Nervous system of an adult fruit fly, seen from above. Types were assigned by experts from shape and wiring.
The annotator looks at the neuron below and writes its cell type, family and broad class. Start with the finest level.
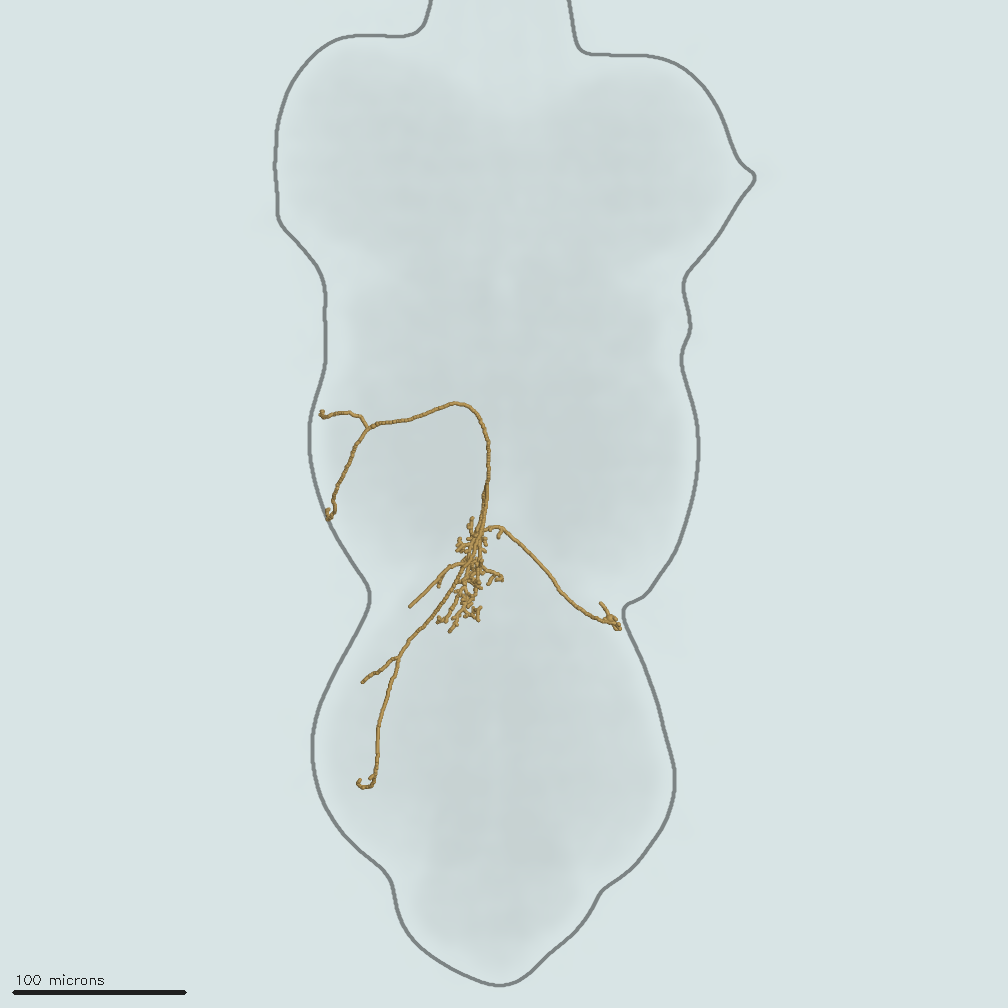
IN18B038; hemilineage 18B; nerve-cord intrinsic neuron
